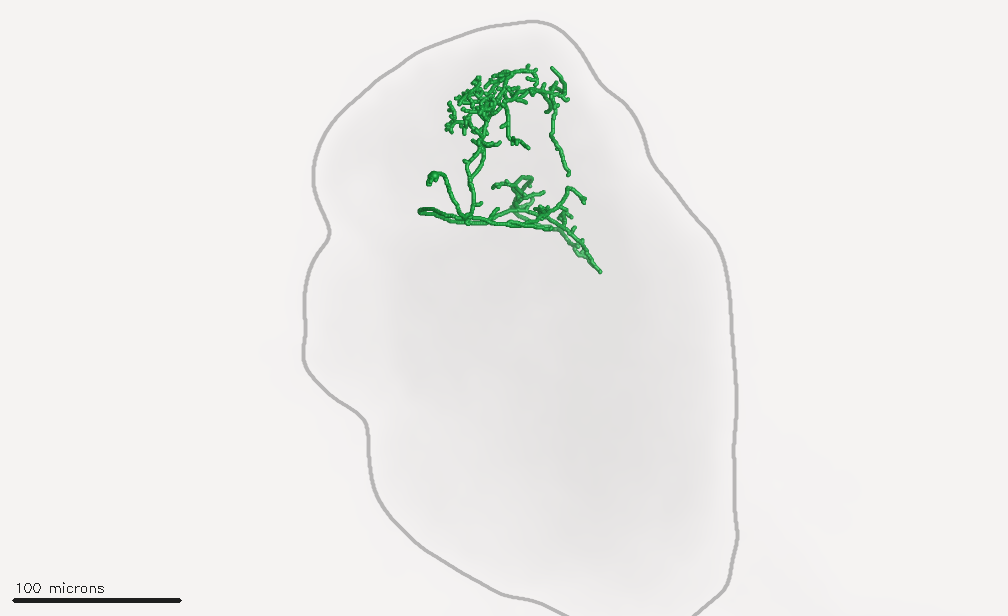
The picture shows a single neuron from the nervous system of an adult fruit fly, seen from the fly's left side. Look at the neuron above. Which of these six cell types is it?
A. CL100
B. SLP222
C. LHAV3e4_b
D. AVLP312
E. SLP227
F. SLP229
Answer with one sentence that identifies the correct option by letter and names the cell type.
Among the options, B names the cell type of the neuron, namely SLP222.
